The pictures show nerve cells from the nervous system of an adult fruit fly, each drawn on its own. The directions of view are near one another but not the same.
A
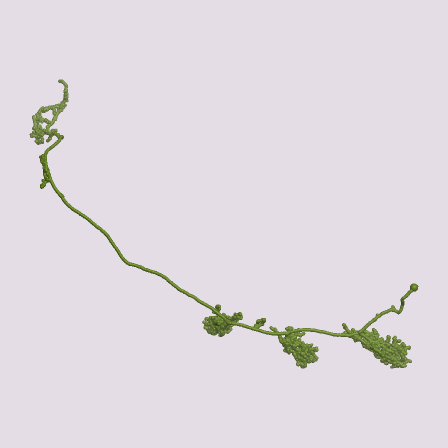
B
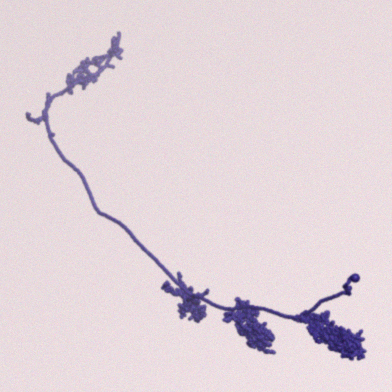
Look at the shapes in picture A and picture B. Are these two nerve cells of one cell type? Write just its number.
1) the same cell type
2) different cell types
1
